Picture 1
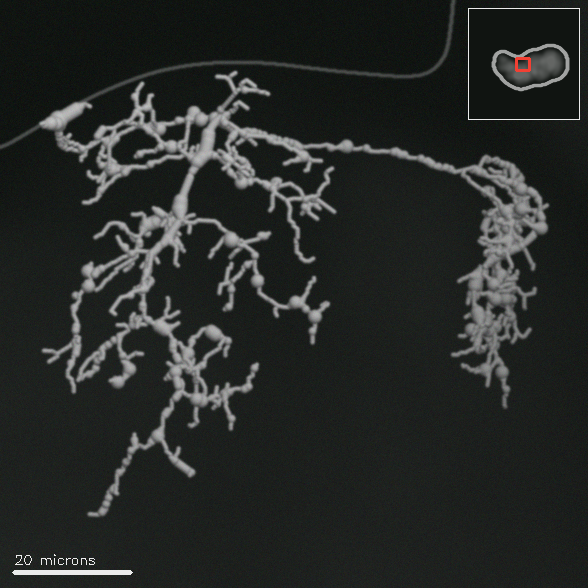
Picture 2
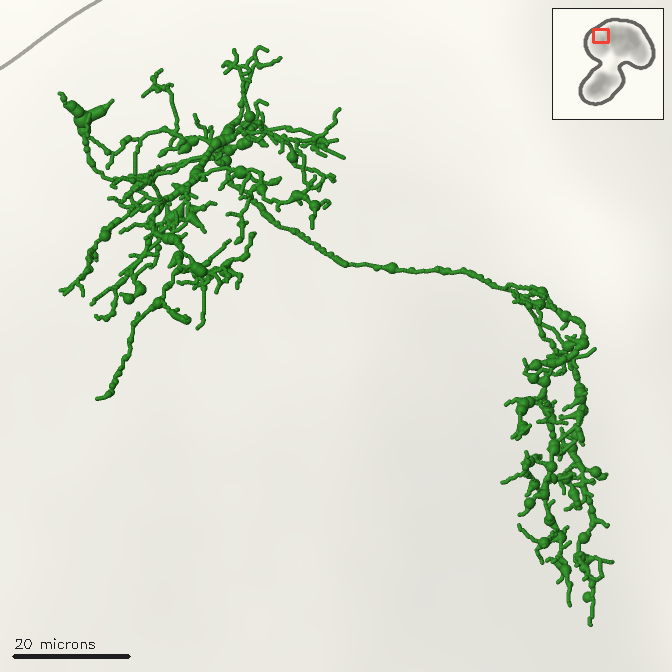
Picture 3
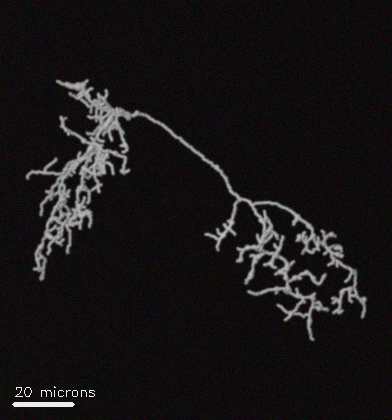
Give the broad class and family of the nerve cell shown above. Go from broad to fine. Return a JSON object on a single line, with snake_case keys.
{"broad_class": "optic-lobe intrinsic neuron", "family": "Tm"}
